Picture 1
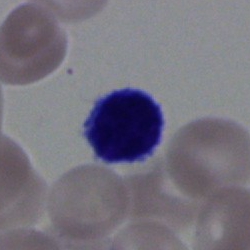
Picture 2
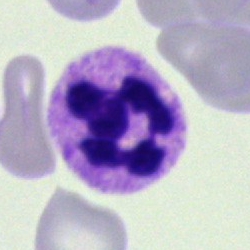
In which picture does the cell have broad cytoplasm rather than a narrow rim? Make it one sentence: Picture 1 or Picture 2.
Picture 2 shows a cell with plenty of cytoplasm around its nucleus.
